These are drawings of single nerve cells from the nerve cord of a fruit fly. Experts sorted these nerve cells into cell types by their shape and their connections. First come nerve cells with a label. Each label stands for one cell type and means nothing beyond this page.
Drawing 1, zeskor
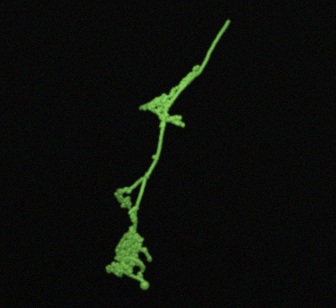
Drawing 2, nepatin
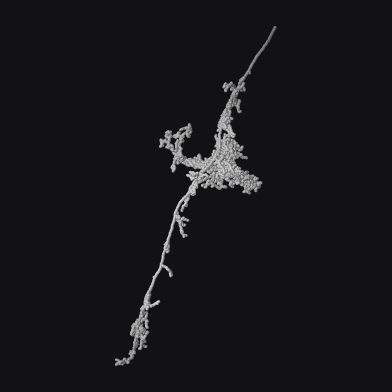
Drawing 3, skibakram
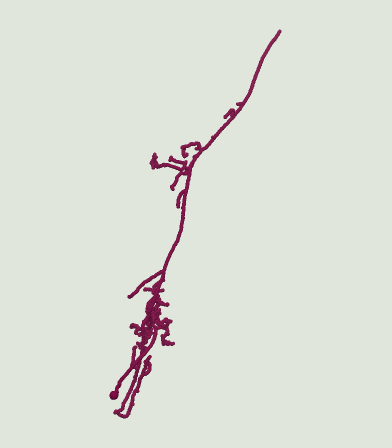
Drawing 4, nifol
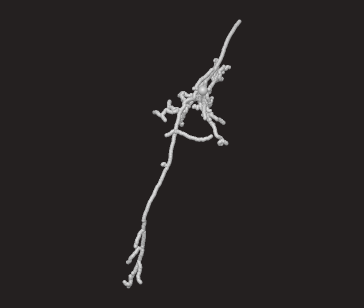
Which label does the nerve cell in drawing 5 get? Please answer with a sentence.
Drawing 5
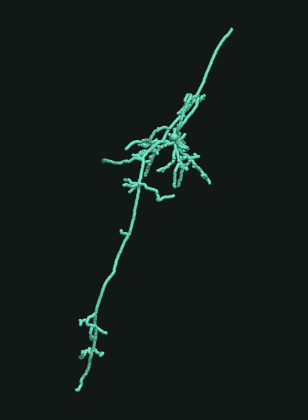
It belongs to nifol.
